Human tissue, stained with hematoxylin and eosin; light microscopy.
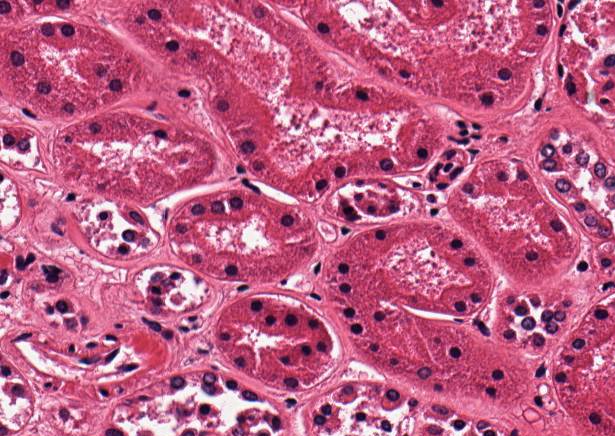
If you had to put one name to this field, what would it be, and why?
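Tissue: cortical labyrinth of the kidney. Point one: closely packed round, oval and oblique tubule profiles, little tissue between. Point two: mostly single-layered cuboidal to low columnar cells, cytoplasm abundant, deeply eosinophilic, granular. Point three: narrow, irregular lumens in the large tubules, with ragged borders and pale frothy contents.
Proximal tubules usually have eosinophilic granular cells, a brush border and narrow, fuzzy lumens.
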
